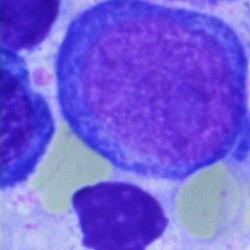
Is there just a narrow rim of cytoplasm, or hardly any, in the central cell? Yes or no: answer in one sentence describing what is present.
Yes, in this cell the cytoplasm is scant.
